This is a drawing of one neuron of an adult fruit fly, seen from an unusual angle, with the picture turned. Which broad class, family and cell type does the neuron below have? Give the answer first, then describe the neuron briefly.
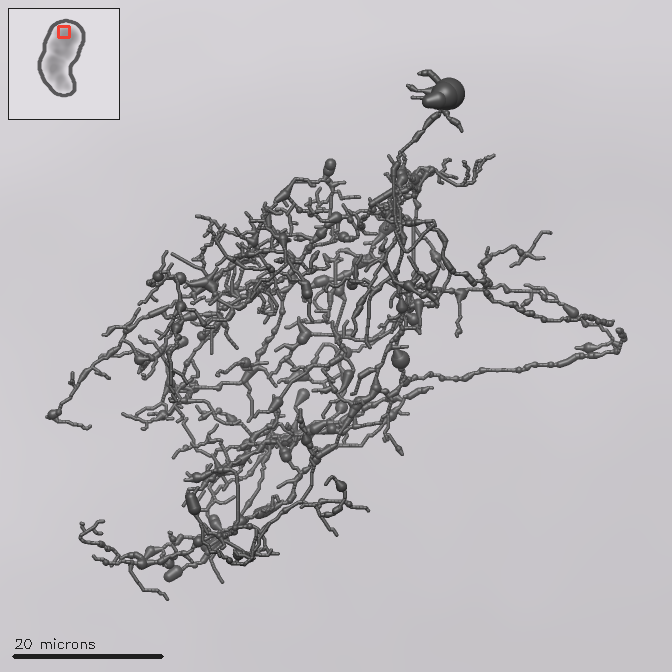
Its broad class is central-brain intrinsic neuron. The family is hemilineage VLPl&p2_lateral. The cell type is AVLP104. From left to right in the picture it spans about 80 microns. More than a hundred branch ends can be seen.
